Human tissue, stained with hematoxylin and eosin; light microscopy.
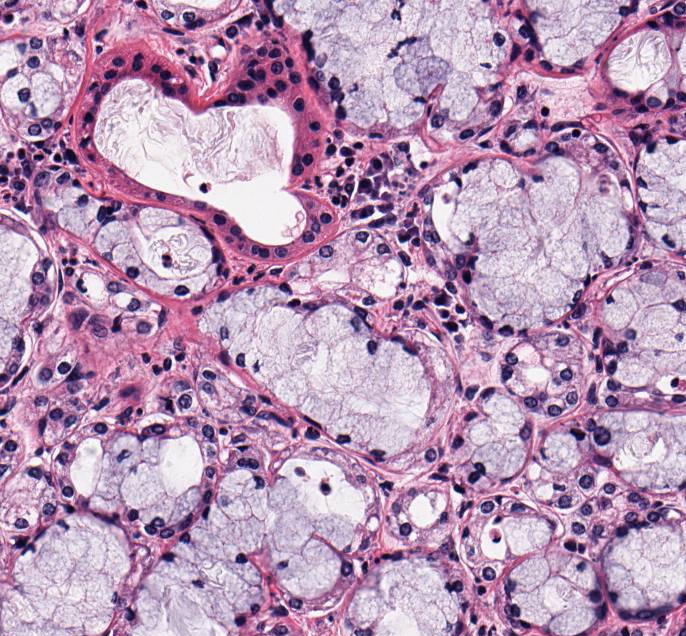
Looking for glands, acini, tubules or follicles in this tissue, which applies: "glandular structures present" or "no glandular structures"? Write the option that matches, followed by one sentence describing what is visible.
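Glandular structures present. The whole field is filled with closely packed rounded glandular units separated by thin pink fibrous septa.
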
